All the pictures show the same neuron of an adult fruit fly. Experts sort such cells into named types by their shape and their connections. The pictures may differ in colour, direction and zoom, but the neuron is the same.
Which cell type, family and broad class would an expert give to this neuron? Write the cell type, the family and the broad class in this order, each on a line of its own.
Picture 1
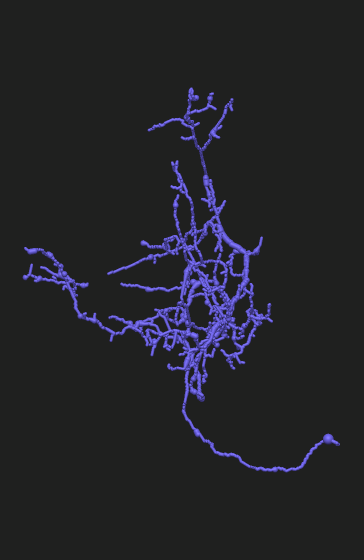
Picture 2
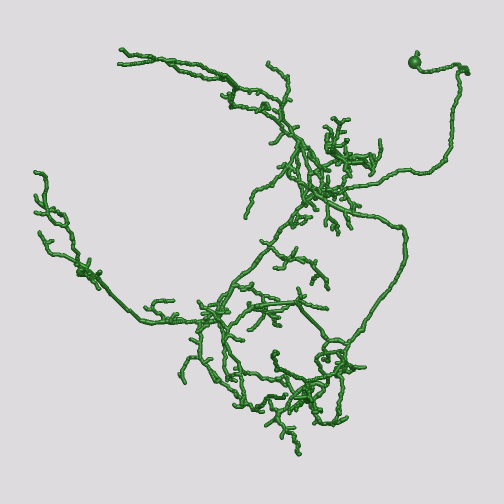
IN01A063_b
hemilineage 01A
nerve-cord intrinsic neuron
